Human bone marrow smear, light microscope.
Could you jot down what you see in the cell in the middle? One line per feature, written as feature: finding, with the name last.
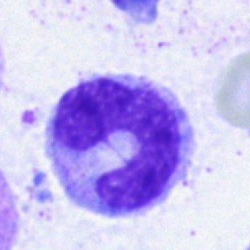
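Outline: roughly round
Nucleus: curved band bent into a horseshoe around a pale central area
Opening: open side of the horseshoe faces the lower left
Nucleoli: none visible
Name: band neutrophil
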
